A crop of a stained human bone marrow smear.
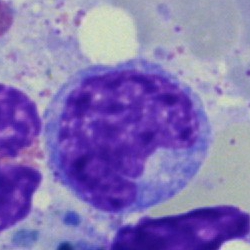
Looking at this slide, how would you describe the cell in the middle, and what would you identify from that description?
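Nucleus occupies most of the cell, notched on its lower right side. Chromatin clumped into dark purple patches with paler spaces between. Cytoplasm widest at lower right, next to the notch. Cell: monocyte.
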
